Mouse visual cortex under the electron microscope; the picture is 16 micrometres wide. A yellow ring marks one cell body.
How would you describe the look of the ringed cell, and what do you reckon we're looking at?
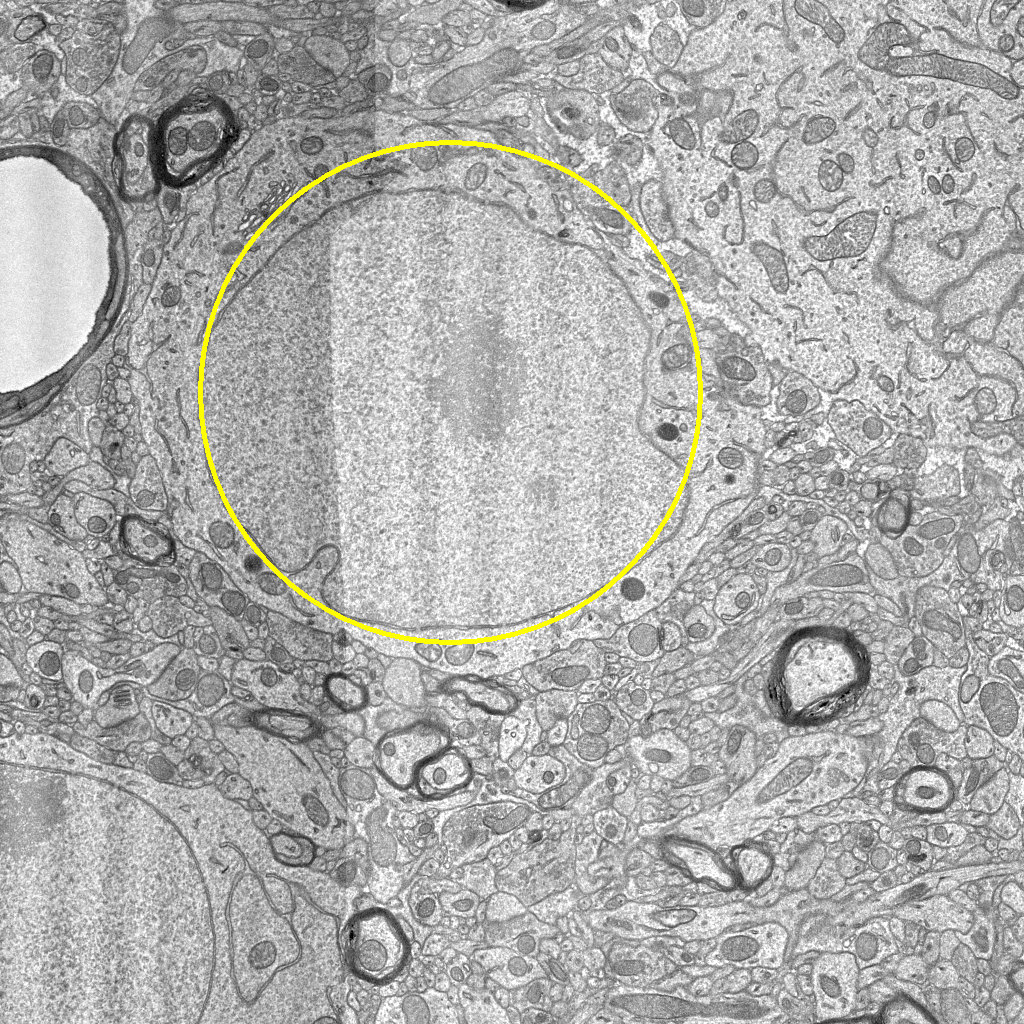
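Most of the ring is taken up by a large, roughly round nucleus. Its chromatin is finely dispersed, and no thick dark band lines the envelope. Neuropil containing myelinated axons surrounds the cell body, with no other cell body touching it. This is an excitatory neuron.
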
